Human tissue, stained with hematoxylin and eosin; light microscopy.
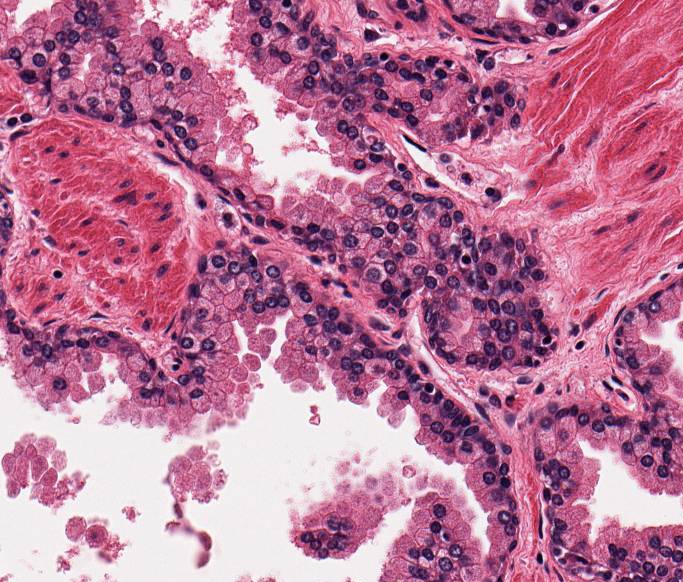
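Prostate, haematoxylin and eosin. The epithelium is thrown into folds and tufts projecting into the lumina, which are empty white spaces with no visible secretion. Its nuclei are small, round and darkly stained, lying toward the cell bases. Narrow strips of stroma between neighbouring glands hold flattened, spindle-shaped nuclei.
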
